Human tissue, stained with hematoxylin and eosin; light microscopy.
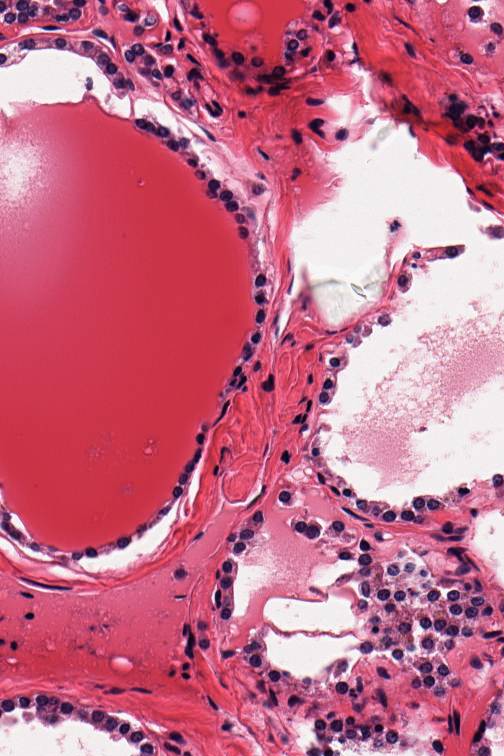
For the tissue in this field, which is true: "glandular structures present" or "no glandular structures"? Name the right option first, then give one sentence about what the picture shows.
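Glandular structures present. The field is made up of rounded, follicle-like spaces separated by thin fibrous septa.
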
